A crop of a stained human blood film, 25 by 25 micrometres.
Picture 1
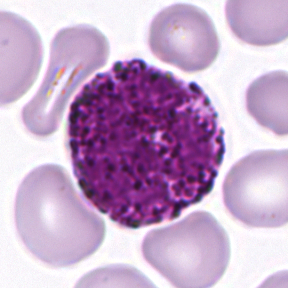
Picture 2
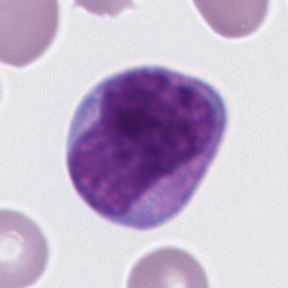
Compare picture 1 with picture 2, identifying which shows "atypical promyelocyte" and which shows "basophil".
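Picture 1 shows the basophil, and picture 2 the atypical promyelocyte. In picture 1, coarse dark purple-black granules fill the whole cell and lie over the nucleus, so you cannot trace its outline.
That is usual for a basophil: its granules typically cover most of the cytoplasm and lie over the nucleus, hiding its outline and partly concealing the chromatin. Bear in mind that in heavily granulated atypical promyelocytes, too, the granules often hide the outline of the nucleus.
Look at the edge of the basophil as well: granules sitting there make the margin look beaded, and the ground between the granules is magenta-purple. Its outline is round, with a small pale spot just right of the centre. In picture 2 the nucleus fills most of the cell, and the cytoplasm around it is pale blue-grey, with no coarse granules and no vacuoles.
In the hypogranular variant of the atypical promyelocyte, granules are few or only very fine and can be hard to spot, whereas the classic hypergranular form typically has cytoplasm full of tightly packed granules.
So the clearest difference lies in the granules: they crowd the basophil and cover its nucleus, while the atypical promyelocyte shows no coarse granules in its pale cytoplasm. The atypical promyelocyte is smoothly rounded without projections, measures about 14 micrometres across, and the red cells near it lie apart without touching it.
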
